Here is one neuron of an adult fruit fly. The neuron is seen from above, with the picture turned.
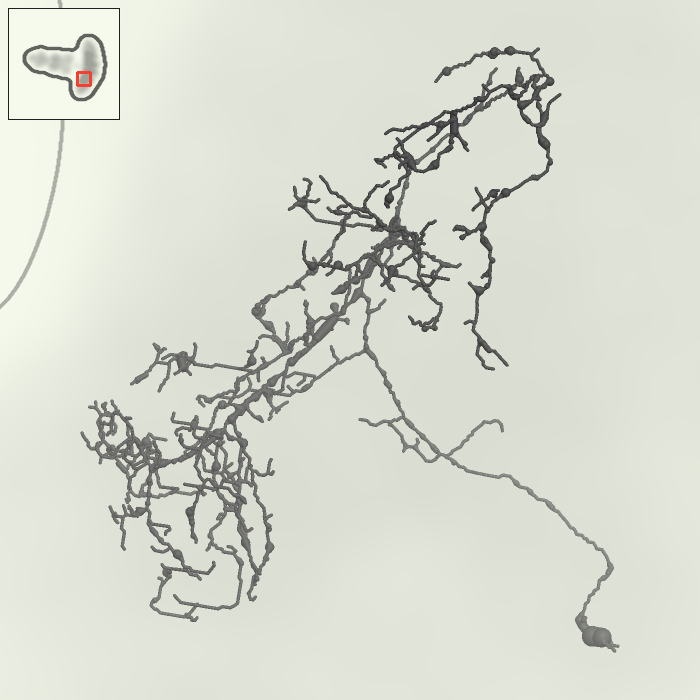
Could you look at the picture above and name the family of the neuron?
hemilineage LHa1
